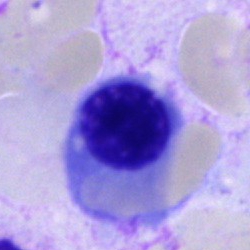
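Erythroblast. Nucleus off-centre, toward the top of the cell. Chromatin dense, dark purple. Cytoplasm blue. Outline smooth, no projections.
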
